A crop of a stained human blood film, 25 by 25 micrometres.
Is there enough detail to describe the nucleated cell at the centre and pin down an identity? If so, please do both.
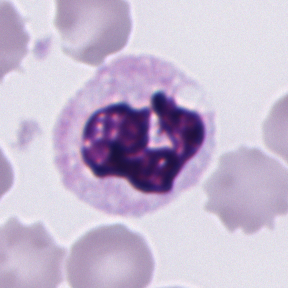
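The cell has a round, smooth outline. Its nucleus is irregular and folded, and a deep notch enters it from the upper edge. No nucleoli are visible within the nucleus. Fine pink-violet granules are scattered throughout the cytoplasm. The cell is a segmented neutrophil.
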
